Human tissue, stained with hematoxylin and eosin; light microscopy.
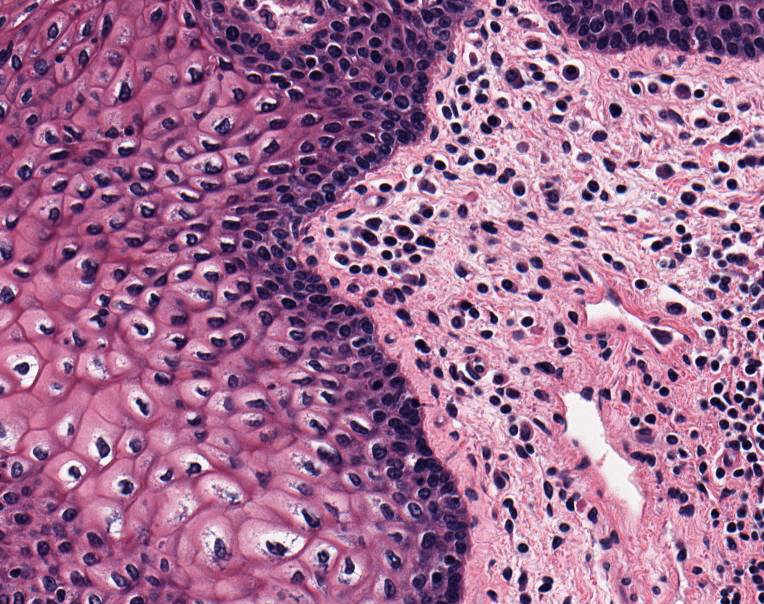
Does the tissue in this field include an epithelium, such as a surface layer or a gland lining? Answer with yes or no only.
Yes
